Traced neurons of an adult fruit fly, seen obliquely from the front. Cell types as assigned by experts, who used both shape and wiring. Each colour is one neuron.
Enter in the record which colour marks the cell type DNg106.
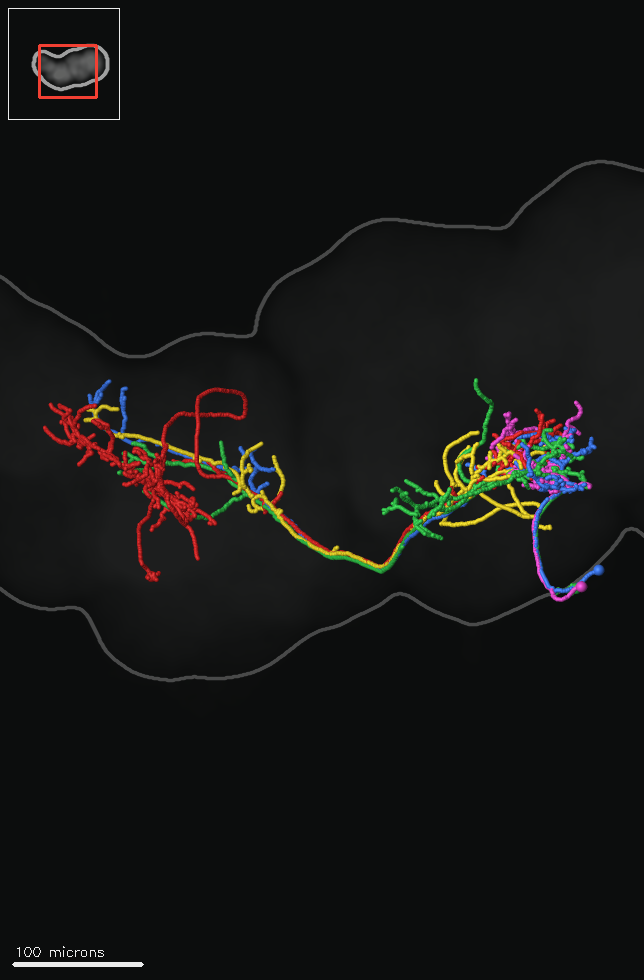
green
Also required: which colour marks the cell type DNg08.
blue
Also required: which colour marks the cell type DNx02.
yellow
